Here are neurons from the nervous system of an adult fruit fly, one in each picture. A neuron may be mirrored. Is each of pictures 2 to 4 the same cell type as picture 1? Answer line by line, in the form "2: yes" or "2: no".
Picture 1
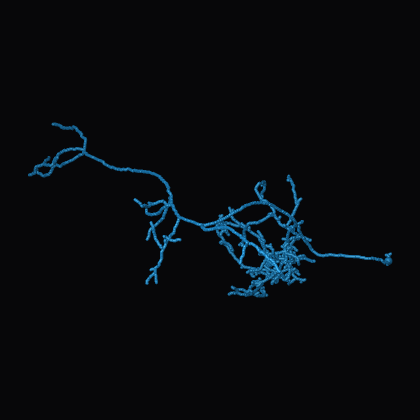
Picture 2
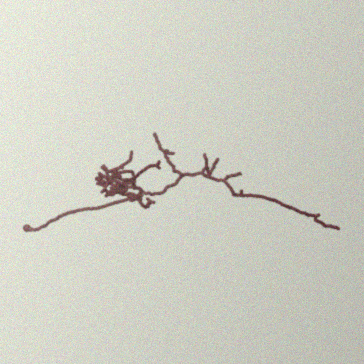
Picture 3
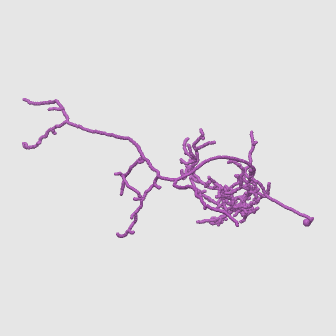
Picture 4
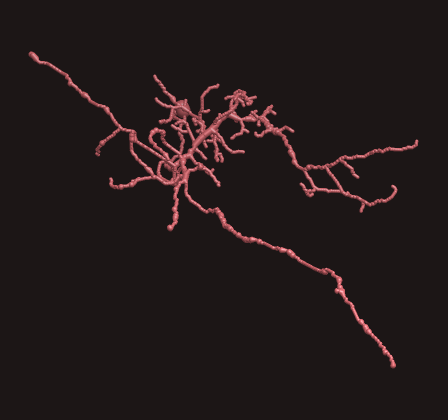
2: no
3: yes
4: no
